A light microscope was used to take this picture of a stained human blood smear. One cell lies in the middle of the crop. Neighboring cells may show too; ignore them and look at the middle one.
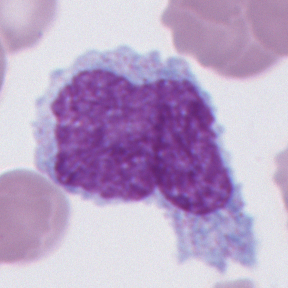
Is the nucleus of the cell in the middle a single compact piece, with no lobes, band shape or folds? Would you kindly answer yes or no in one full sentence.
No, its nucleus is not undivided; it is divided into lobes or segments.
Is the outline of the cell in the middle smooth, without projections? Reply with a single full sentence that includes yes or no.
No, the outline of the cell is rough.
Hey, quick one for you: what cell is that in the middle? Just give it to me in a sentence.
Present in the middle of the crop is a monocyte.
